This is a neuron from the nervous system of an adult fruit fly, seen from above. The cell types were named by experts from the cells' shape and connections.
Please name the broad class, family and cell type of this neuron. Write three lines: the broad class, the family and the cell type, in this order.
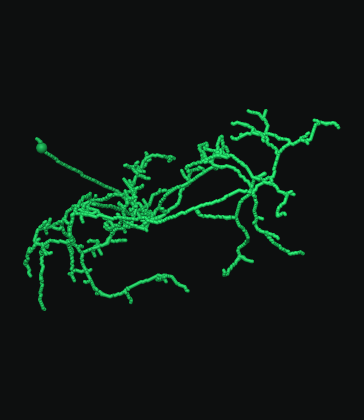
central-brain intrinsic neuron
hemilineage VPNl&d1_dorsal
LHAV5a4_a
